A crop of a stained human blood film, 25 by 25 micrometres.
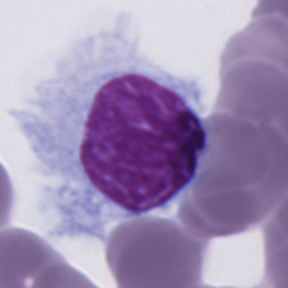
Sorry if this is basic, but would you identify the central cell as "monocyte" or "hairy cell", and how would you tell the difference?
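This one I'd call a hairy cell rather than a monocyte. Following its border, I see the cytoplasm break up into many fine, hair-like projections along a ragged edge. That cytoplasm is a pale grey-blue, and most of it spreads out to the left of the nucleus. At the right edge of the nucleus there's a darker, denser patch of chromatin.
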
